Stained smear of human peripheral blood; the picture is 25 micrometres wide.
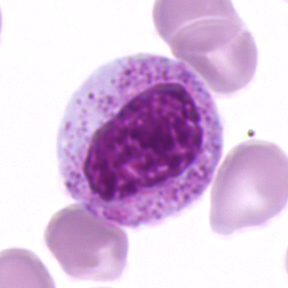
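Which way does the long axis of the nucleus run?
Diagonally, from lower left to upper right.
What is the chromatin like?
Coarse and clumped, with paler streaks between darker patches.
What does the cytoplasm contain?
Small dark purple granules, scattered through pale blue-grey cytoplasm.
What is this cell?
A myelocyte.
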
